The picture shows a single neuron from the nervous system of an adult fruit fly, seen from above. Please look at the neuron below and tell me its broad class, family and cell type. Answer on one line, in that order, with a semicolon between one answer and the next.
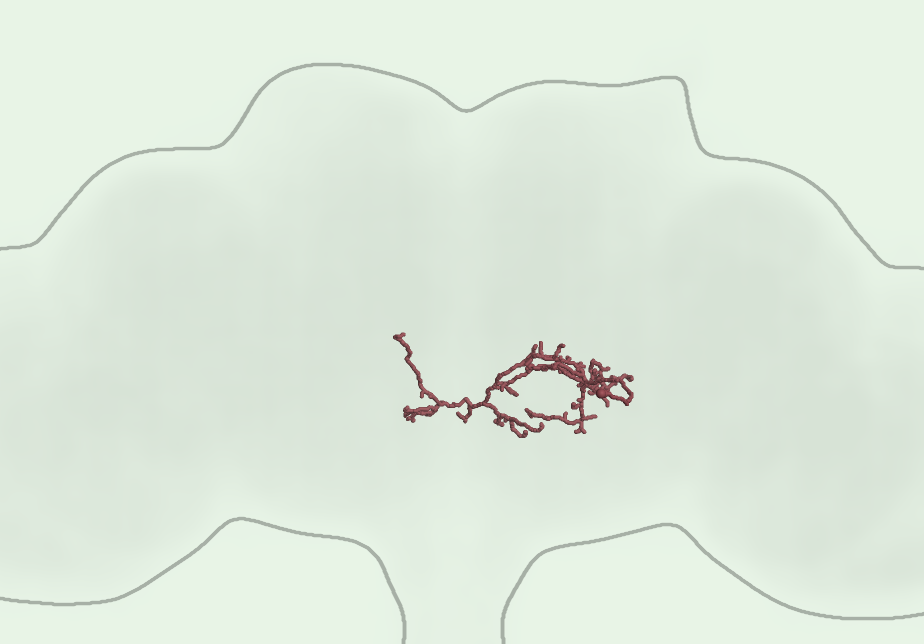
central-brain intrinsic neuron; hemilineage CLp1; CB2300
